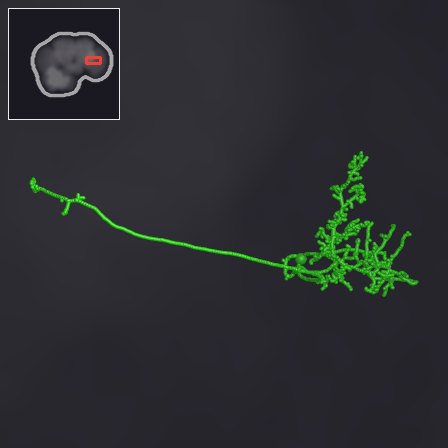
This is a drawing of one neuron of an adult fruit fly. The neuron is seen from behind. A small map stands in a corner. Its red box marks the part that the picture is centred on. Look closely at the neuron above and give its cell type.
TmY3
